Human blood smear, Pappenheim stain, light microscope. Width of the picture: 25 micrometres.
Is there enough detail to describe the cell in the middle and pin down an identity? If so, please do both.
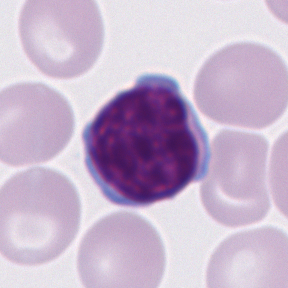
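Looking at this cell, I notice the cytoplasm makes only a thin rim around the nucleus. The chromatin looks dark purple and coarsely clumped. I can find no granules in the cytoplasm, and no vacuoles either. This is a typical lymphocyte.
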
